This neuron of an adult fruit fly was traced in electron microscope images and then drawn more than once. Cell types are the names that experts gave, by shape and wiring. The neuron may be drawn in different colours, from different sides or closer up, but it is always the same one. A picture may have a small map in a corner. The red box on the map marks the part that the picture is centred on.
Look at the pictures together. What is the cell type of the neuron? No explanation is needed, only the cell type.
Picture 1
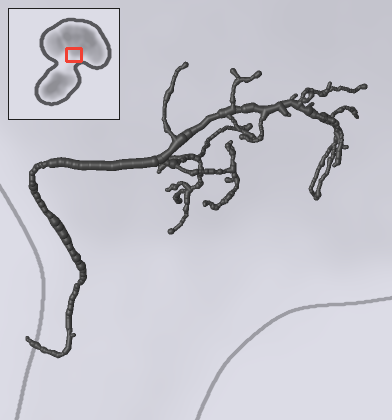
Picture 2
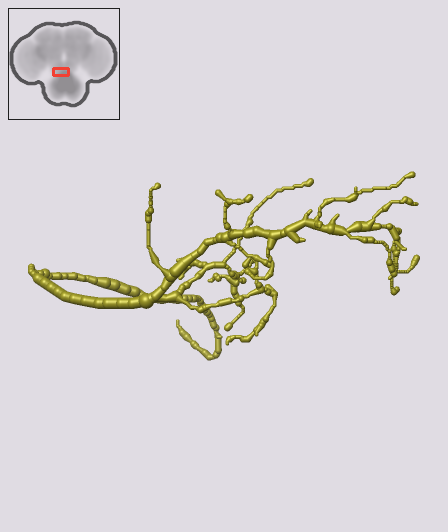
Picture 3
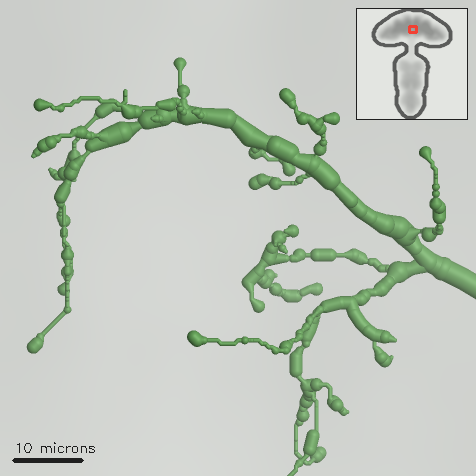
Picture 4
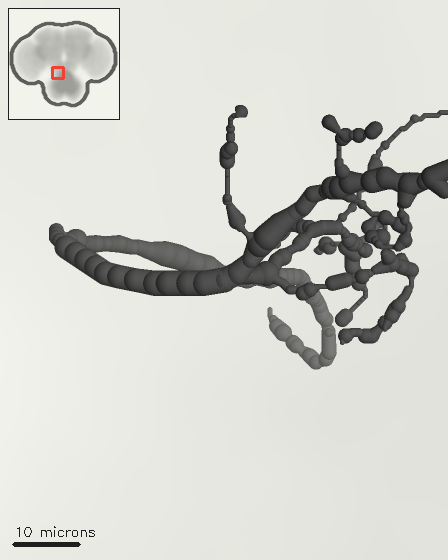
BM_Vt_PoOc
